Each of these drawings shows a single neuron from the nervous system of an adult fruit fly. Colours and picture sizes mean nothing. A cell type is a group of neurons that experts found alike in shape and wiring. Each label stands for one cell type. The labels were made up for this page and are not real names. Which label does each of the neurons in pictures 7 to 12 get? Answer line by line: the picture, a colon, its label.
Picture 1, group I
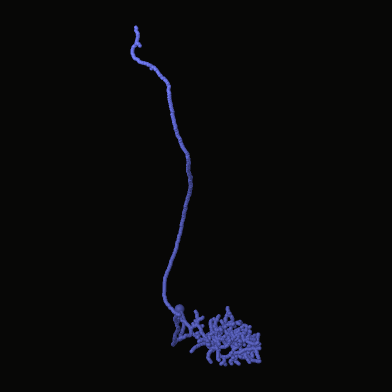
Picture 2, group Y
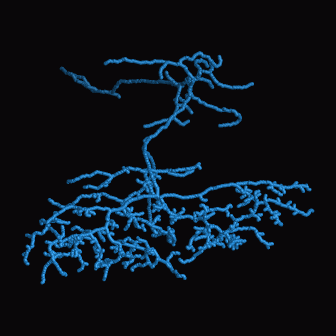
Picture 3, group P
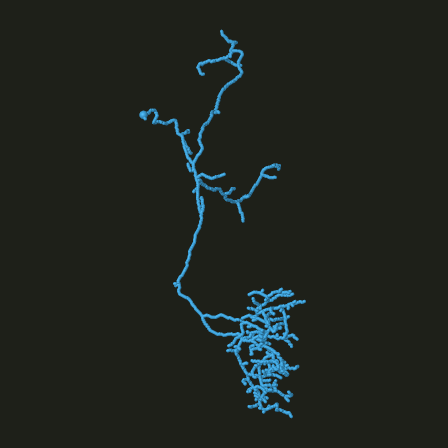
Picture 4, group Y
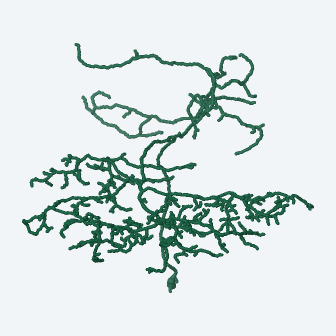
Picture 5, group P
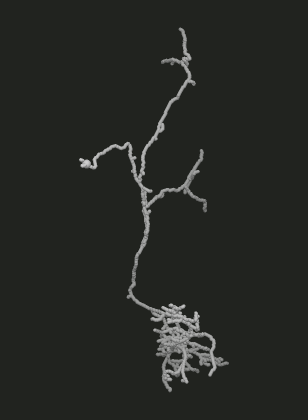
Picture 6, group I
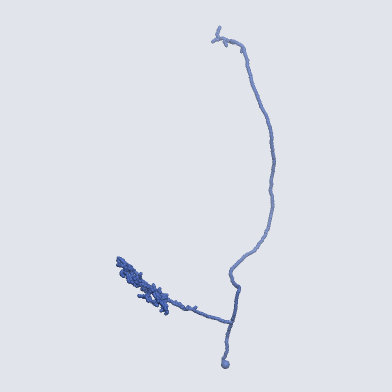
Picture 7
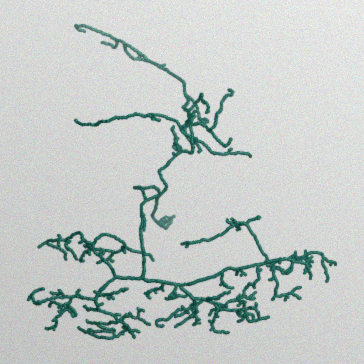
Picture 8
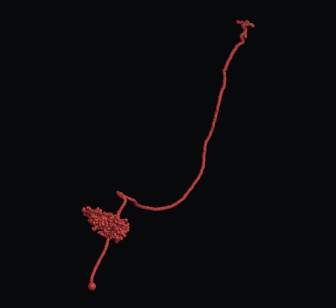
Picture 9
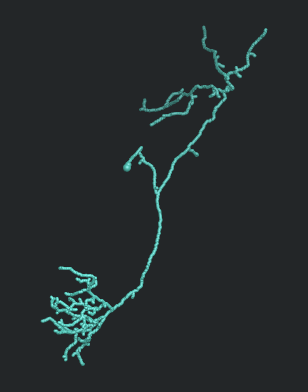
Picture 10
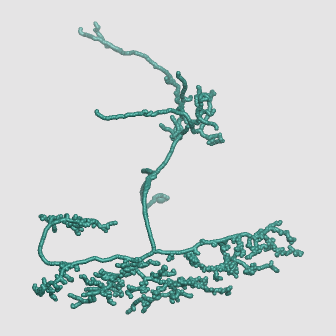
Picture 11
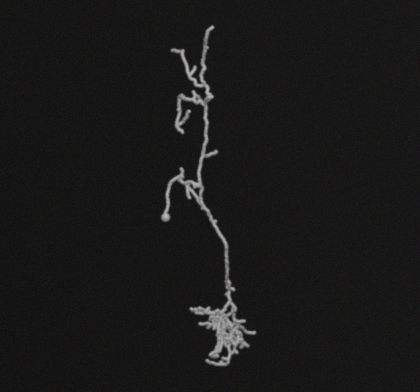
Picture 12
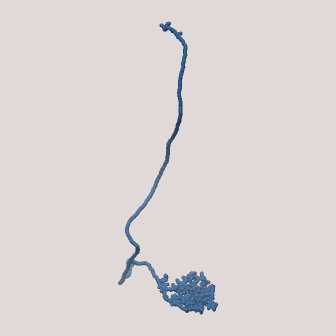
7: group Y
8: group I
9: group P
10: group Y
11: group P
12: group I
